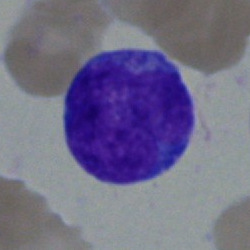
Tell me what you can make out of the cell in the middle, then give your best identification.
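Outline round and smooth. Chromatin dark purple and mottled, with coarse clumps and paler patches. Cytoplasm a scant rim of deeper blue, visible chiefly at the lower right edge. No vacuoles are seen in the cell. Name: blast.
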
